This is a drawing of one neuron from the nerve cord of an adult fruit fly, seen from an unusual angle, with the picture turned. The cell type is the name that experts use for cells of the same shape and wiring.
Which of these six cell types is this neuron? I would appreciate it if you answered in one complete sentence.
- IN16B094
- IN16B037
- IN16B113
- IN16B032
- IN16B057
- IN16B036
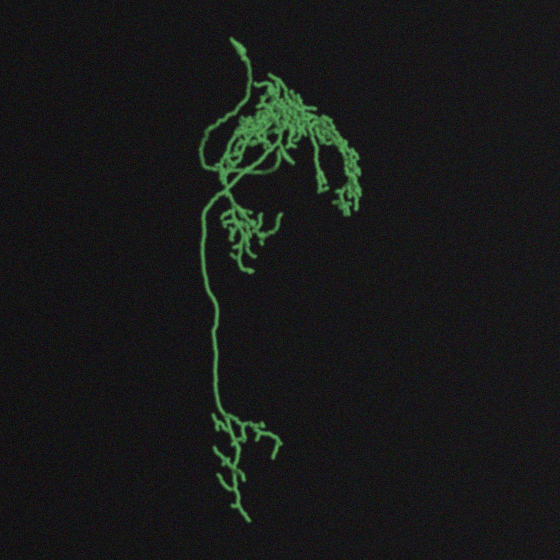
This neuron is a cell of type IN16B037.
